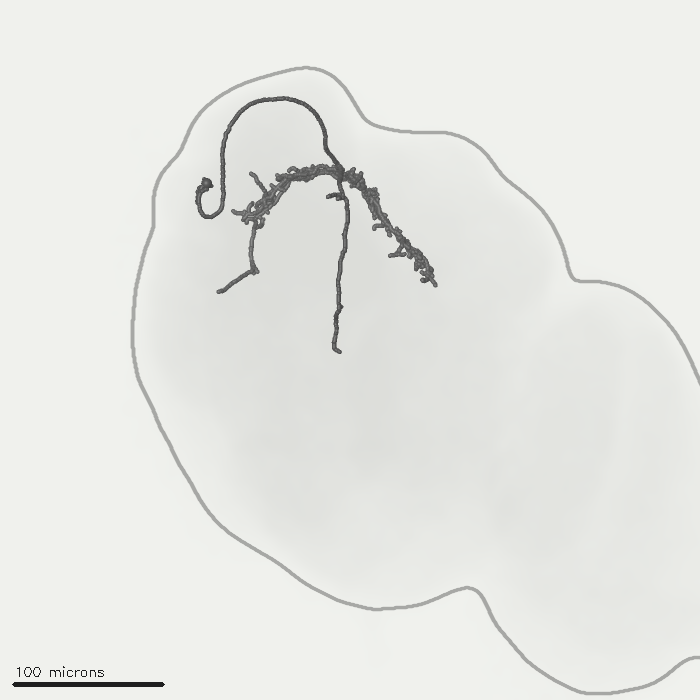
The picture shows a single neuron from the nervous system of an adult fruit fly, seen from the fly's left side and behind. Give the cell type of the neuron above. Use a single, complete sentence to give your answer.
As a matter of cell type, the neuron is ATL001.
